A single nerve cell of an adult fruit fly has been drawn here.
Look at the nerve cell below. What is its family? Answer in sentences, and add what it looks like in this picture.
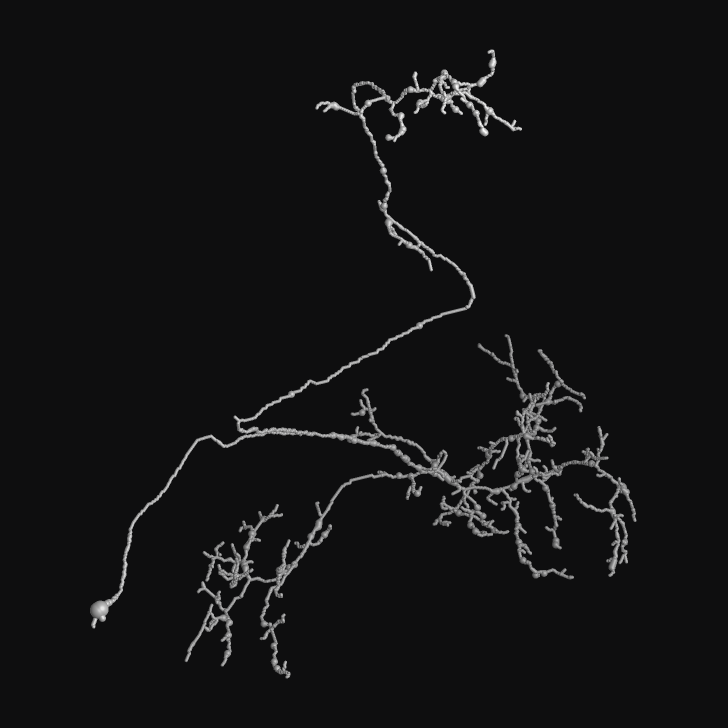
The family is hemilineage WEDd2. This is a central-brain intrinsic neuron. The cell body is at the lower left of the picture. In this view it is about as wide as it is tall.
